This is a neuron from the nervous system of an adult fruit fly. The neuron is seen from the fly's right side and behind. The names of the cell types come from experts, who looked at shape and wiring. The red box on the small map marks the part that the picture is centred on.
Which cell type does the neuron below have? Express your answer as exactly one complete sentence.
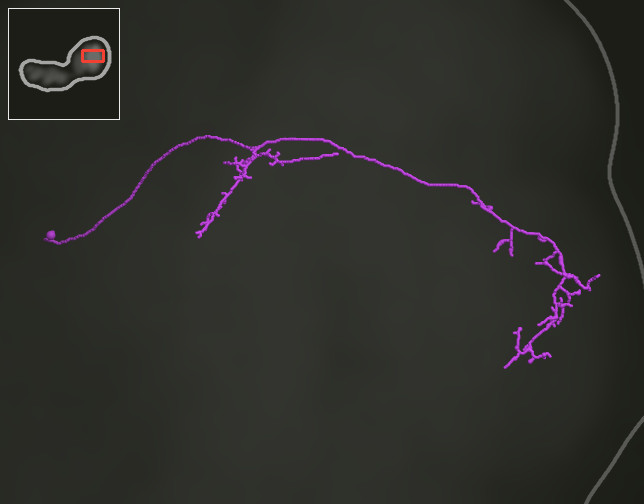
The cell type to which this neuron belongs is CB2902.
